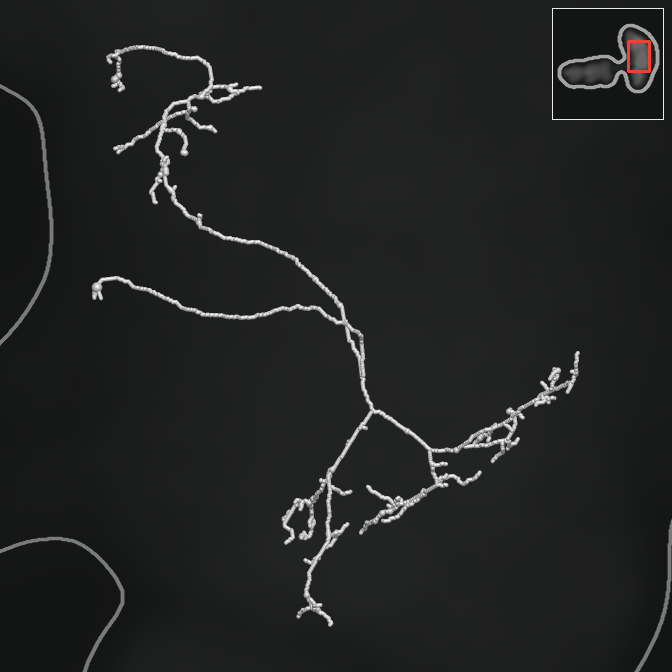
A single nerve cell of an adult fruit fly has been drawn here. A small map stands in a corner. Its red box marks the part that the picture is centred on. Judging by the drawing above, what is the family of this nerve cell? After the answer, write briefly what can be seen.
The family is hemilineage DM6_central1. This is a central-brain intrinsic neuron. It is in the brain and does not reach the nerve cord. Its cell body lies on the left of the picture. Dozens of branch ends can be seen.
